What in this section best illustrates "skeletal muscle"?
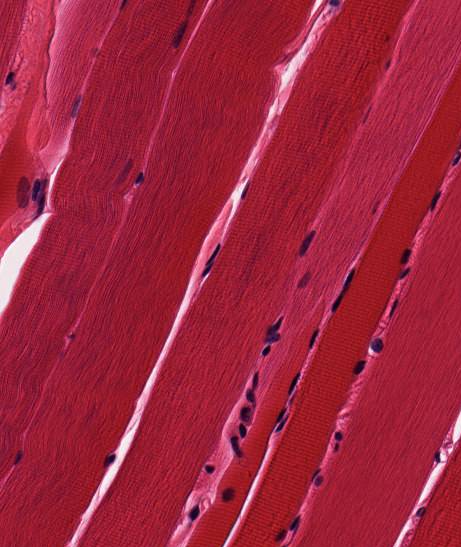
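Here the long fibres lie parallel, running diagonally across the whole field from lower left to upper right. None of them branch, and each keeps a fairly even width along its length.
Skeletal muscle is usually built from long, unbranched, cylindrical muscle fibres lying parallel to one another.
That goes with it. The nuclei are flattened and sit at the edges of the fibres rather than in their centres.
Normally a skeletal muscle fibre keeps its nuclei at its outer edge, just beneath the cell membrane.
That placement fits too. The fibre cytoplasm holds a deep, evenly red eosinophilic stain. I can't find anything here that sits against skeletal muscle.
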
